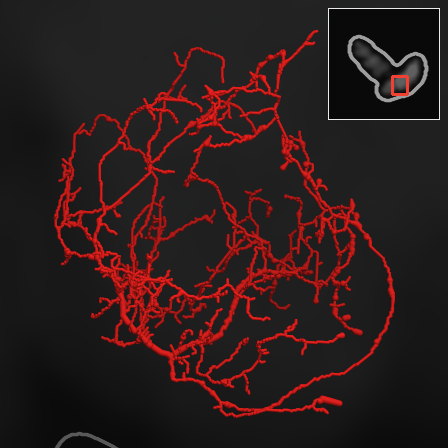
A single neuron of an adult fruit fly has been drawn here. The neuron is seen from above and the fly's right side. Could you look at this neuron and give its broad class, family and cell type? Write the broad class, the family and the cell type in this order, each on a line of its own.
central-brain intrinsic neuron
hemilineage VLPa1_lateral
AVLP300_b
